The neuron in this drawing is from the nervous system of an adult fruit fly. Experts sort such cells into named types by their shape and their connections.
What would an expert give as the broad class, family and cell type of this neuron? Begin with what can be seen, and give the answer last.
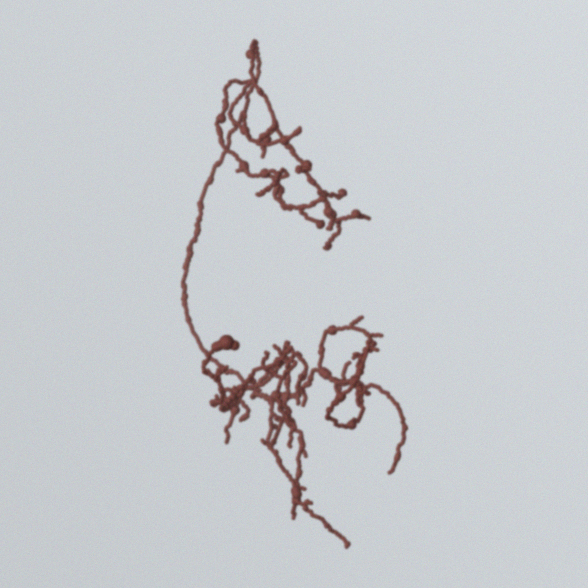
Its cell body lies in the middle of the picture. The picture shows dozens of branch ends. Its broad class is central-brain intrinsic neuron. The family is hemilineage SLPal2. It is of cell type LHAD1a4_b.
